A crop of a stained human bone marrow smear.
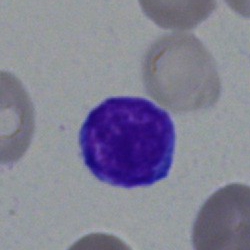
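Lymphocyte, the cell in the middle of this stained bone marrow smear. Its nucleus fills almost the whole cell, leaving the cytoplasm as no more than a thin rim at the edge. No granules and no vacuoles are visible in the cell.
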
